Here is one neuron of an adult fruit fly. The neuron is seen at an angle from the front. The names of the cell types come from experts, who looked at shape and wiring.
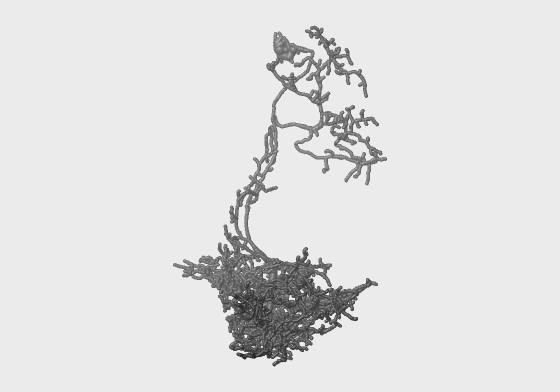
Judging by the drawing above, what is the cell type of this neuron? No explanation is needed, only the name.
AMMC013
